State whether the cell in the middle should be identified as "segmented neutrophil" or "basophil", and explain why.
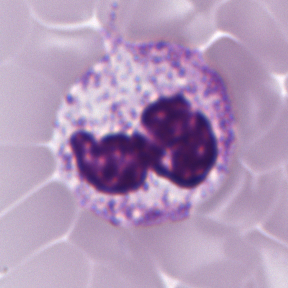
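This is a segmented neutrophil. Its granules are small and purple and scattered through the cytoplasm, and the two lobes of its nucleus, joined in the middle, can be made out.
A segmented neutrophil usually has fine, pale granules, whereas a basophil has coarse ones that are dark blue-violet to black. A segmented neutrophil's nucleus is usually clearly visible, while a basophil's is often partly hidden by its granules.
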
